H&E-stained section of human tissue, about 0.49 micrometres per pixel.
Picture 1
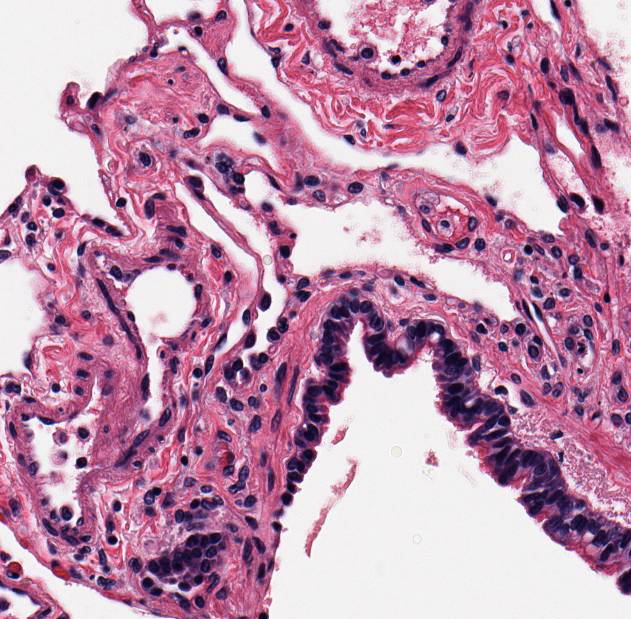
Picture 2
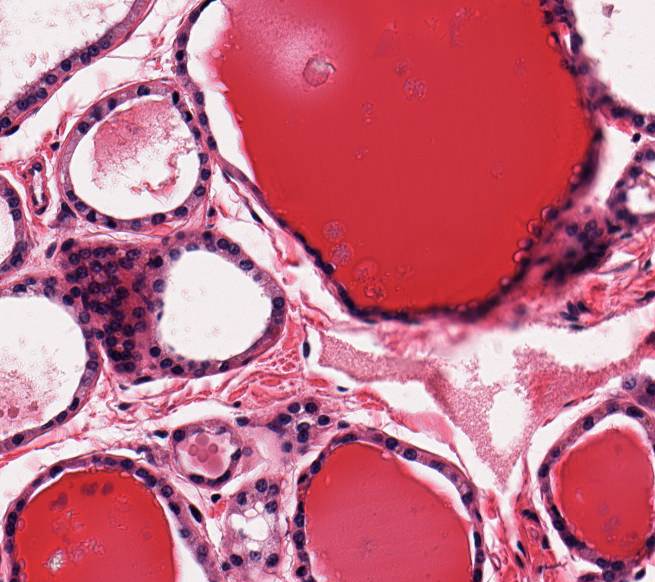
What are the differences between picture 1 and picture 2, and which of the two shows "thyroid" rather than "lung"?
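The lung is in picture 1, and the thyroid in picture 2. In picture 1, trace the folded band of tall columnar epithelium running from the centre toward the lower right; its crowded, dark, elongated nuclei lie at several heights, not in one row. Then move to the left edge, where thin pink septa outline several small empty spaces.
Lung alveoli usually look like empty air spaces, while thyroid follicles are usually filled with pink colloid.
Picture 2 is made of closely packed rounded follicles of varying size, the largest in the upper centre and right. Each is lined by a single layer of flattened to low cuboidal cells whose small, round, dark-staining nuclei form a single row.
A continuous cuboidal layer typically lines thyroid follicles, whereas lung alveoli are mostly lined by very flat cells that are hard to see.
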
